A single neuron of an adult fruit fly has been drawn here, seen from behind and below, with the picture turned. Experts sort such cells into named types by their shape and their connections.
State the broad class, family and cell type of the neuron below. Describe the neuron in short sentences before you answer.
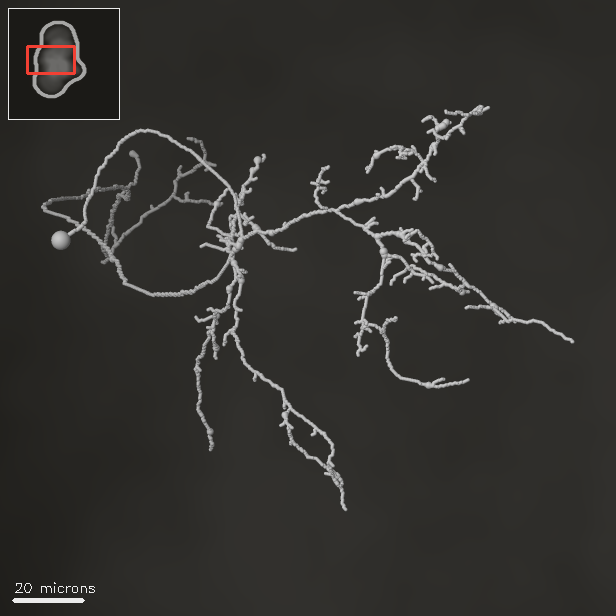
Its cell body lies on the left of the picture. By the scale bar it is about 160 microns wide in this view. The picture shows dozens of branch ends. It is an ascending neuron. Its family is hemilineage 08B. Its cell type is AN08B102.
